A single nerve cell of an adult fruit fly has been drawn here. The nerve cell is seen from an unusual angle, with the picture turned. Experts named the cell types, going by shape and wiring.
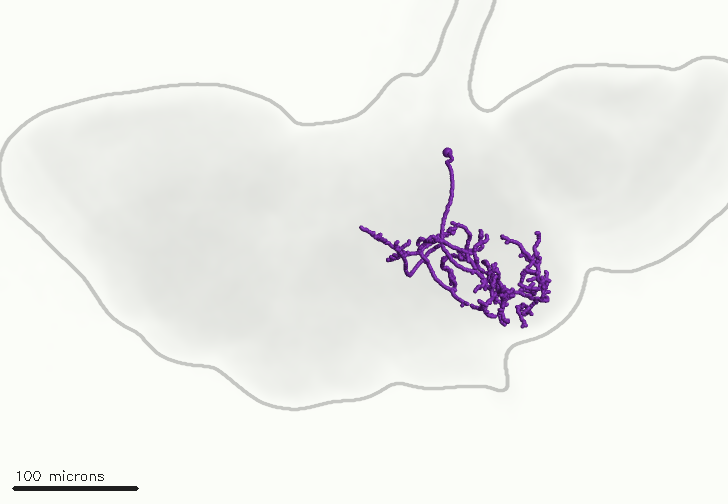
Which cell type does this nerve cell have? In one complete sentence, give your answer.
The nerve cell is of cell type AVLP526.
